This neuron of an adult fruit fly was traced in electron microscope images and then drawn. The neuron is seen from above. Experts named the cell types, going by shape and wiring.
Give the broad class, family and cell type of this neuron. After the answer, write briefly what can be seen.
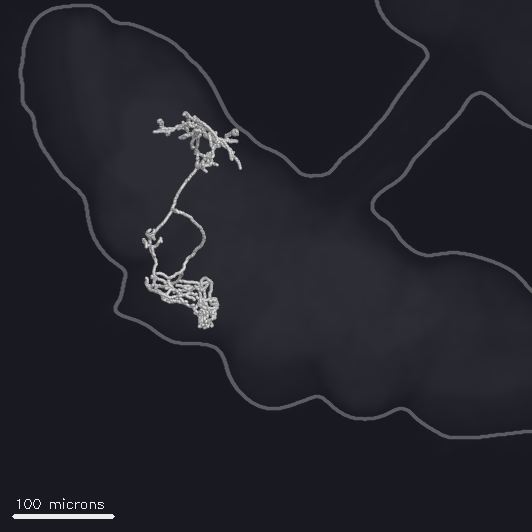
Its broad class is central-brain intrinsic neuron. The name of its family is class Kenyon Cell. The cell type is KCg-s1. The cell body can be seen at the top of the picture. By the scale bar it is about 200 microns tall in this view.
